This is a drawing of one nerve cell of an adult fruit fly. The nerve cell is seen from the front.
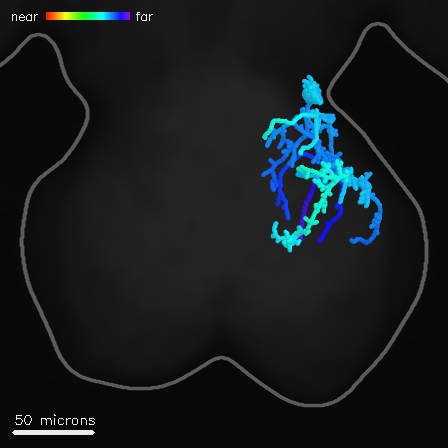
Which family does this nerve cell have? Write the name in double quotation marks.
"hemilineage 19A"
